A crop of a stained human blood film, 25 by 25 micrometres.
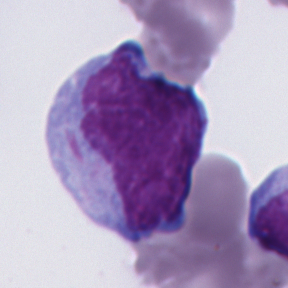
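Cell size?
About 18 by 14 micrometres.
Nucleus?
Off-centre toward the right, filling about 60% of the cell's area; chromatin finely textured, no coarse dark clumps.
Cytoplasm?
Pale blue, a wide crescent left of the nucleus, with a thin pinkish streak lying left of the nucleus.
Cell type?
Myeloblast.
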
